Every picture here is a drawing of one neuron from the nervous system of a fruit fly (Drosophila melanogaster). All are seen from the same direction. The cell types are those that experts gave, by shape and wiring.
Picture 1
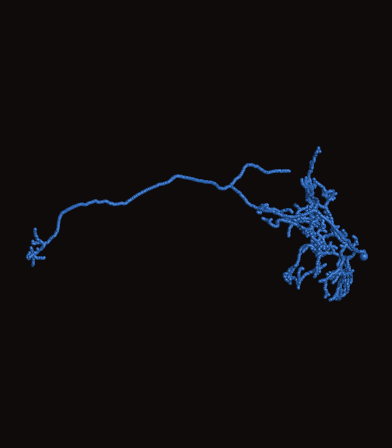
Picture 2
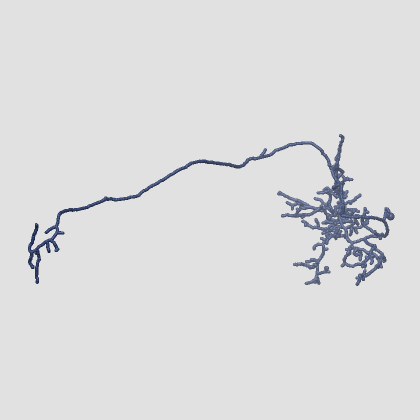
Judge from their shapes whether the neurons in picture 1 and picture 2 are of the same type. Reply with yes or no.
yes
